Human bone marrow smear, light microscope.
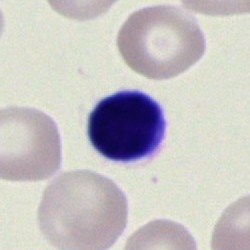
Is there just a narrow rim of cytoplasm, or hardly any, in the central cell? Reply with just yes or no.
Yes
